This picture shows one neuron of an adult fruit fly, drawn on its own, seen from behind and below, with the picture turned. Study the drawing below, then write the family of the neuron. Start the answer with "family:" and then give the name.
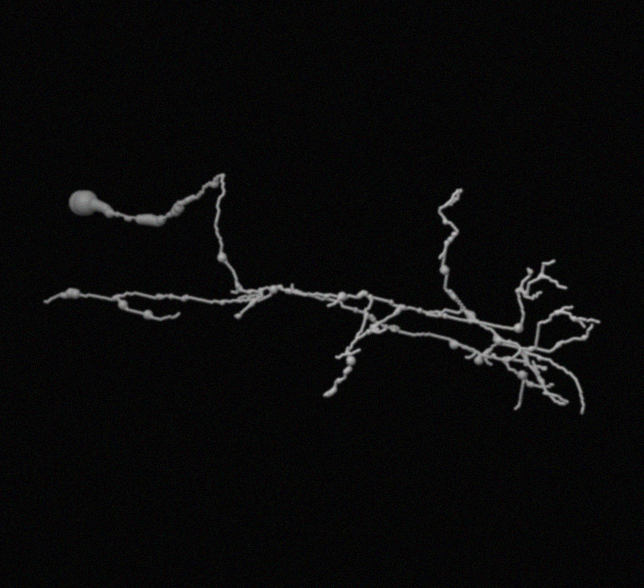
family: hemilineage TRdm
